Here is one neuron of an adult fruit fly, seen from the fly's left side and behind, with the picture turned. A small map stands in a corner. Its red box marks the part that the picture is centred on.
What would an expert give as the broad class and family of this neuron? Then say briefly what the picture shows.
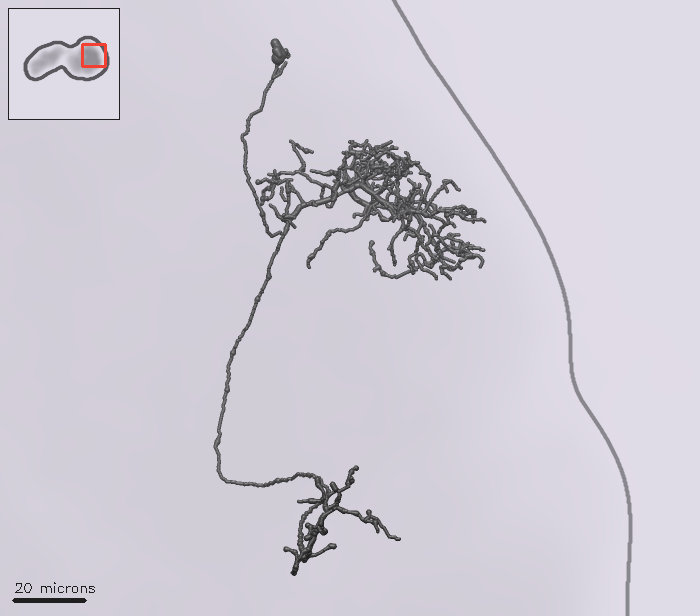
Its broad class is central-brain intrinsic neuron. Its family is hemilineage ALv1. Its cell body lies at the top of the picture. From top to bottom in the picture it spans about 150 microns. Dozens of branch ends can be seen.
